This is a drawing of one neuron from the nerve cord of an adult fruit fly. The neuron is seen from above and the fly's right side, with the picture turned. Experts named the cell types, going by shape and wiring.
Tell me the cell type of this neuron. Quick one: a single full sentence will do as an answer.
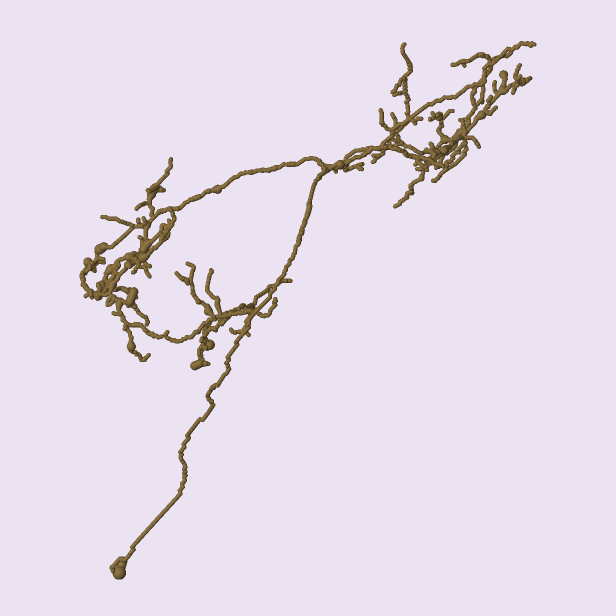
The neuron belongs to cell type IN21A086.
